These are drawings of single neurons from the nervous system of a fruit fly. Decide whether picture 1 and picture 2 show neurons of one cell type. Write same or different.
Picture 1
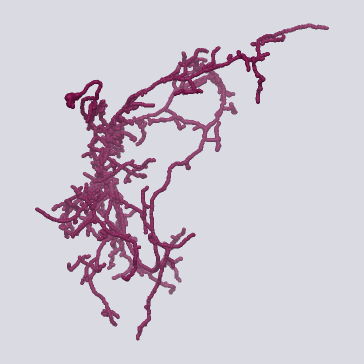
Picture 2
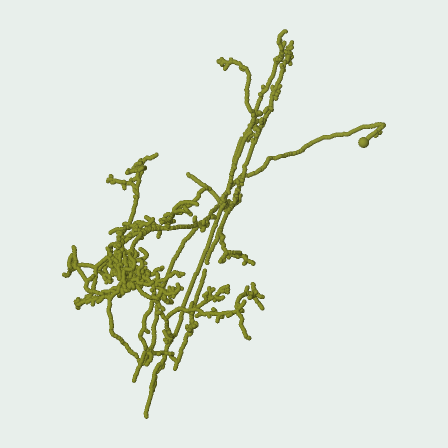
different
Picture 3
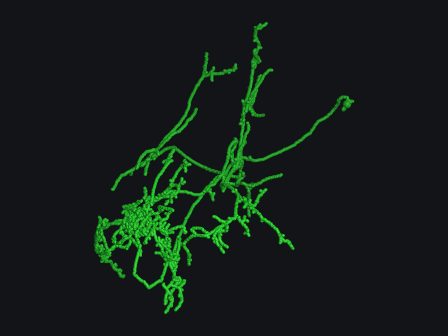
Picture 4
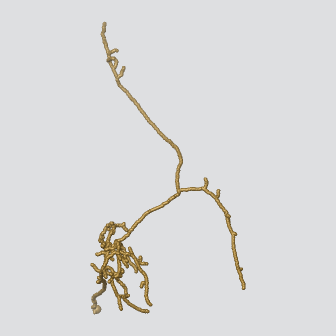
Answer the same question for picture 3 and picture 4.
different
